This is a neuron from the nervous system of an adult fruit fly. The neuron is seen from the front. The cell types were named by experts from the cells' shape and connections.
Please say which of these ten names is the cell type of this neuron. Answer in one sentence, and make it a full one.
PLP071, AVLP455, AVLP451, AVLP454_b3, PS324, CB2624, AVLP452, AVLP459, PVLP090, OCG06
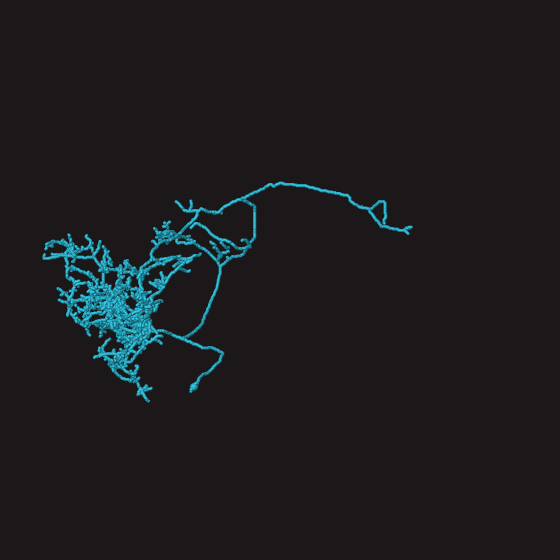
The type of this neuron is the cell type AVLP451.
